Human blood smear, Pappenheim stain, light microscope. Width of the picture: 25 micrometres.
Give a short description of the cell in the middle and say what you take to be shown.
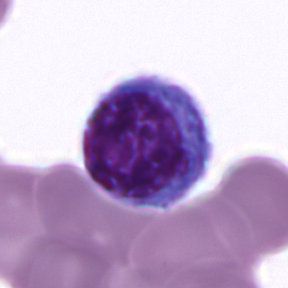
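The cell has a round, smooth outline. Its nucleus is round without any indentation and is positioned off-centre toward the left. The cytoplasm forms a crescent, widest on the right side. The cell is a plasma cell.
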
